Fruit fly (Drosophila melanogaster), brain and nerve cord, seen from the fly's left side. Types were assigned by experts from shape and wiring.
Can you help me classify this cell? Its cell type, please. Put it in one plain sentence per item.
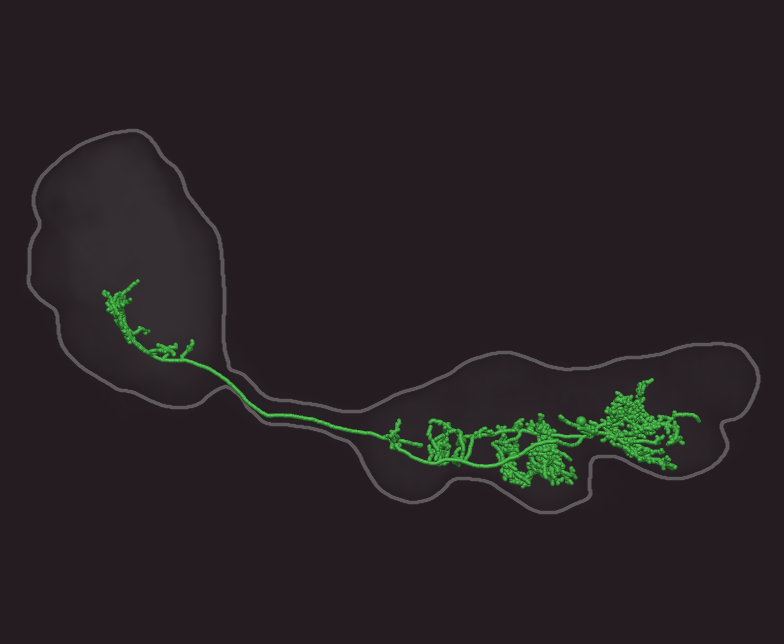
The cell type is AN17A012.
